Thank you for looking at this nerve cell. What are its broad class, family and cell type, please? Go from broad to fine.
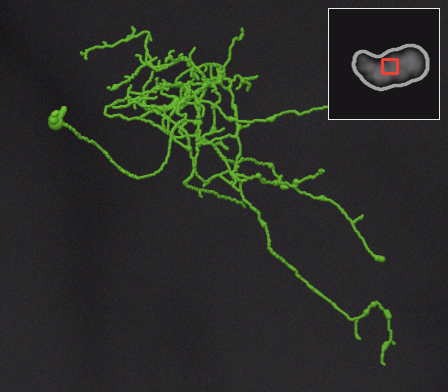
central-brain intrinsic neuron; hemilineage VLPl4_dorsal; AVLP013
